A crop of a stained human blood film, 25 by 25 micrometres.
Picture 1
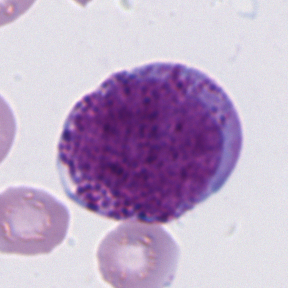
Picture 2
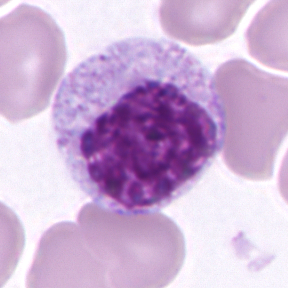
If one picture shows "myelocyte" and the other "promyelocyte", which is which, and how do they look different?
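The promyelocyte appears in picture 1 and the myelocyte in picture 2. Their granules differ most: in the promyelocyte, coarse dark purple granules lie scattered over the nucleus and are packed most densely along the left and lower edge of the cell. In the myelocyte, the pale lilac-grey cytoplasm is dusted with many fine purple granules.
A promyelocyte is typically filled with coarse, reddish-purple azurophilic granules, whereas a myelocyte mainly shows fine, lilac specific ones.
The myelocyte's chromatin is coarse and clumped into dark patches, and no nucleoli can be seen in its nucleus.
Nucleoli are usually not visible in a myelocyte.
The measurements differ chiefly in the nucleus: the promyelocyte is about 16 by 14 micrometres with a nucleus about 14 micrometres across, while the myelocyte is about 15 micrometres across with a nucleus about 11 micrometres across lying toward the lower right of the cell. Both outlines are smooth, round to slightly oval in the promyelocyte and round in the myelocyte, and neither cell shows vacuoles. The promyelocyte's surface has no projections, and a red cell lies close against its lower edge.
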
